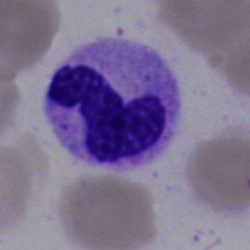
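Band neutrophil, central cell, stained human bone marrow smear. Outline round and smooth. Nucleus a single thick band bent into a curved, hook-like shape. Chromatin dense, dark purple, clumped. Cytoplasm with fine, faint lilac granules.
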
